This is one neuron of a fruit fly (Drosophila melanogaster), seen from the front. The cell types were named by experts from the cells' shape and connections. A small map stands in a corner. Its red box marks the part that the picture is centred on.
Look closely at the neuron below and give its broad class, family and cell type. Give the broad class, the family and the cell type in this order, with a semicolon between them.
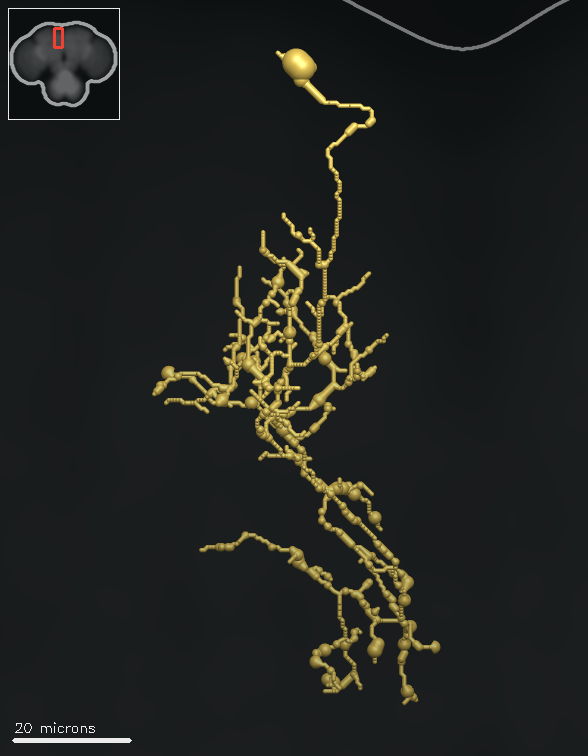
central-brain intrinsic neuron; hemilineage SMPad2; SMP067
